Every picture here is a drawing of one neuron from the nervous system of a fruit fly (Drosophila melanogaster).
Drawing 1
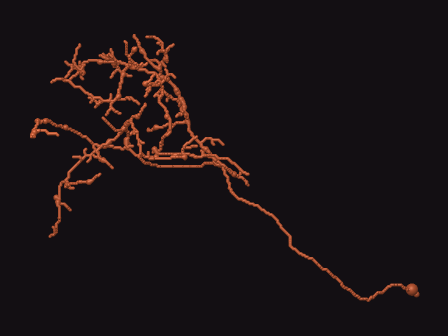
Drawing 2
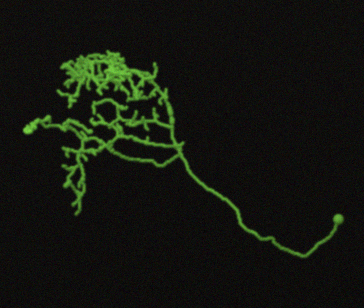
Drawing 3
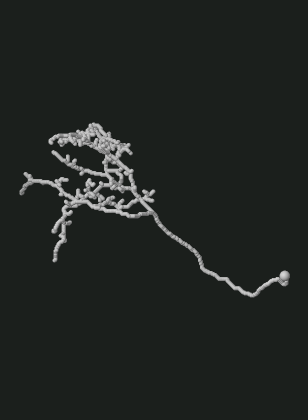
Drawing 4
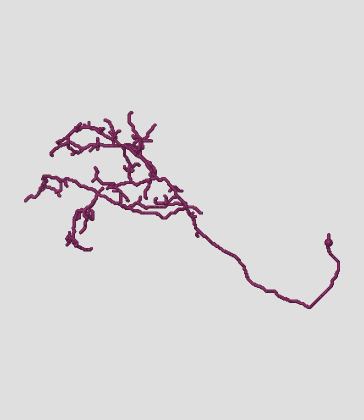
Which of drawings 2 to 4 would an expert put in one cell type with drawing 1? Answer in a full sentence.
Drawing 3 and drawing 4 are of the same cell type.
